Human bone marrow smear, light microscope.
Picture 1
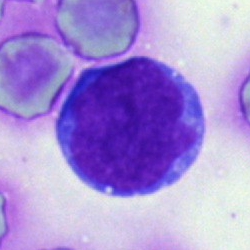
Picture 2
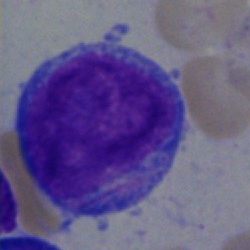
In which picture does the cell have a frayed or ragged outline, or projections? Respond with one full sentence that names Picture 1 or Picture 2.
The cell shown in Picture 2 is bounded by a rough outline.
